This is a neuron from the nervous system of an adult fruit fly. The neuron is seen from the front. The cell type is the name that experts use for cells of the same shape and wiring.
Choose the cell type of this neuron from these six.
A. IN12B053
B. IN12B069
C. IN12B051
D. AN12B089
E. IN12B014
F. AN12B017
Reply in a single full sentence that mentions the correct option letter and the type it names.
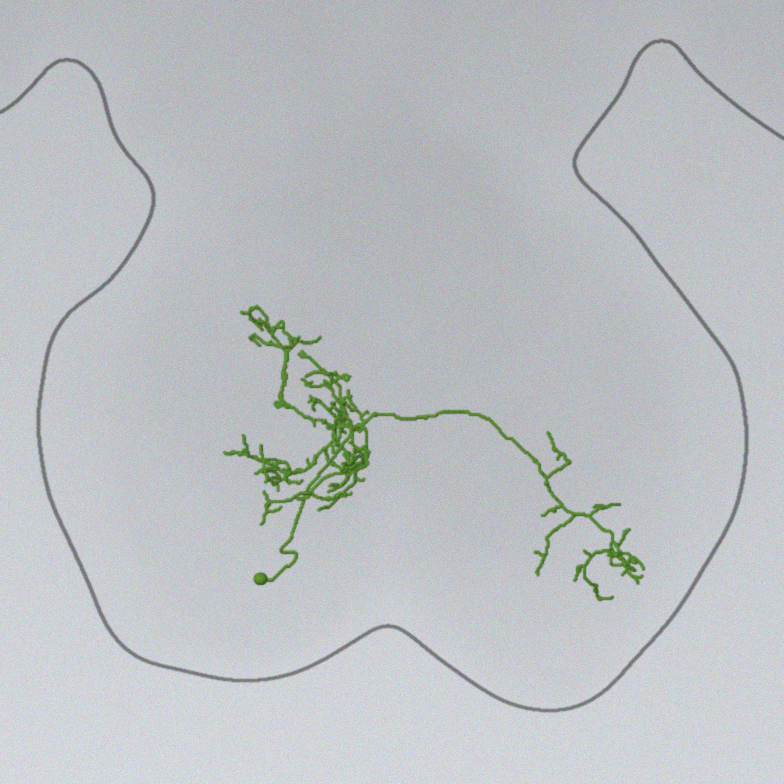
The cell identity of the neuron is IN12B069, given in option B.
